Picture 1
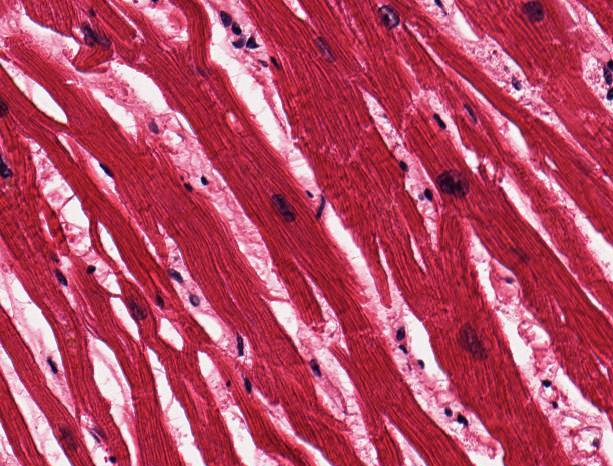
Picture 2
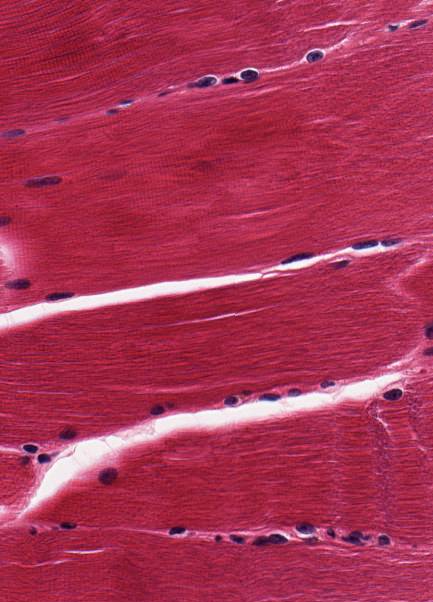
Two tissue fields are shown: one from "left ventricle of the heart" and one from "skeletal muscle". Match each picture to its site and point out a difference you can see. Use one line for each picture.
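Picture 1 – left ventricle of the heart. The muscle cell nuclei lie in the centre of the fibres.
Picture 2 – skeletal muscle. The nuclei lie at the edges of the fibres, not in their centres.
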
